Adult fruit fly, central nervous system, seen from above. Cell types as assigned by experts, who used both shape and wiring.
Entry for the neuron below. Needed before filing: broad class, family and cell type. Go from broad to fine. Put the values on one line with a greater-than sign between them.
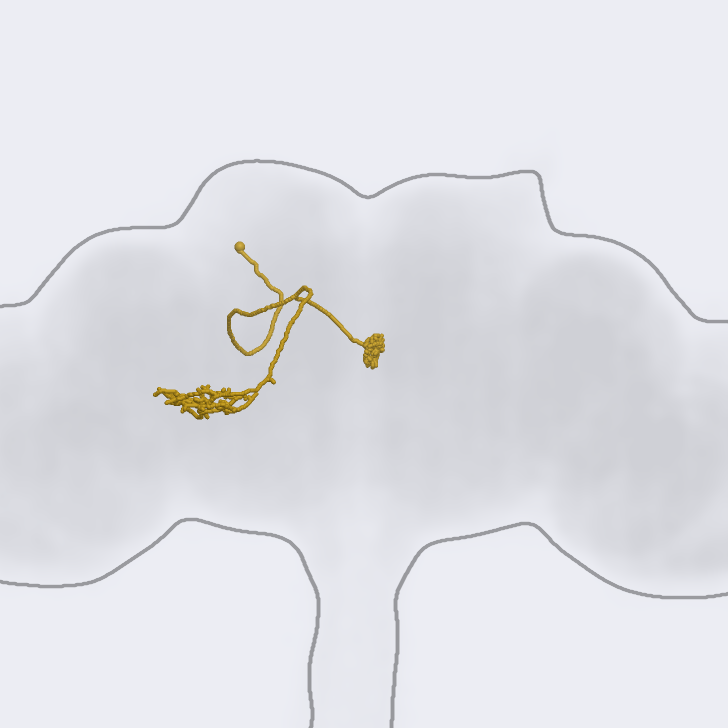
central-brain intrinsic neuron > hemilineage LALv1_dorsal > SA2_a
